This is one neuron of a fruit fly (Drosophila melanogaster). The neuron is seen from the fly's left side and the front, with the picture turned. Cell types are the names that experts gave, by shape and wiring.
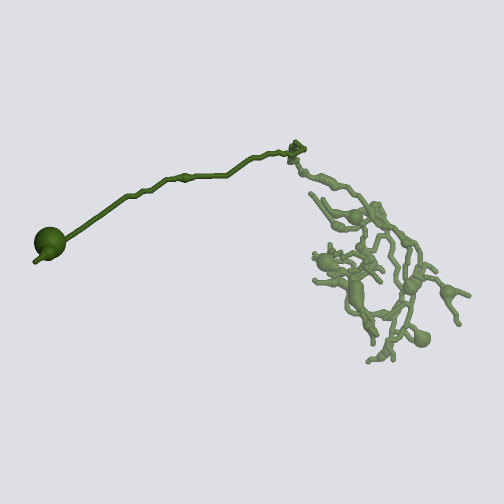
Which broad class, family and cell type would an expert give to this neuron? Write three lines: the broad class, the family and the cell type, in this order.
optic-lobe intrinsic neuron
Cm
Cm4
